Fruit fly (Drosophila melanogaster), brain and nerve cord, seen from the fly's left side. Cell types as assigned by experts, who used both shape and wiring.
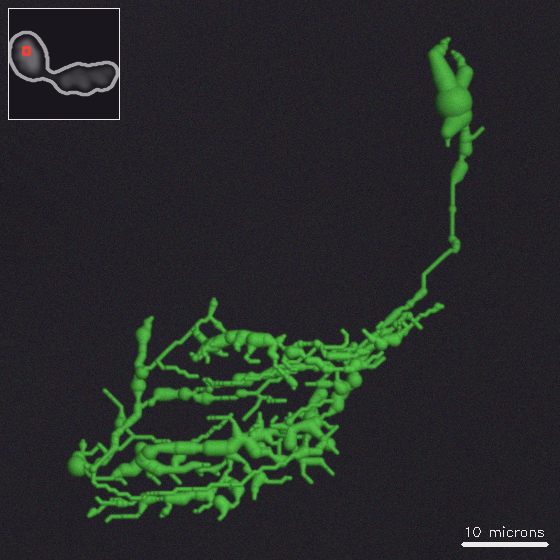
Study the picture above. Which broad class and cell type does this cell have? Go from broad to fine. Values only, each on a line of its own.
optic-lobe intrinsic neuron
Lai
